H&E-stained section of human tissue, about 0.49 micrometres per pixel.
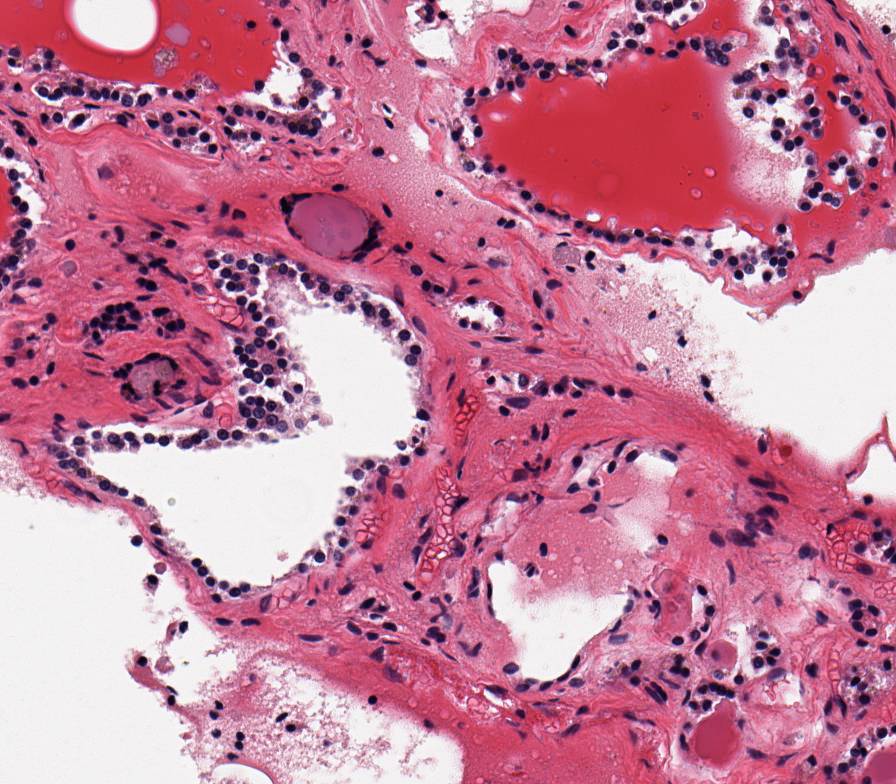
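Thyroid, haematoxylin and eosin: rounded and irregular spaces lined by small cells, separated by pink stromal bands. The large space left of centre has a single layer of lining cells and a largely empty lumen. Lining nuclei are small, round and uniformly dark, with scant cytoplasm. Red blood cells cluster in stroma centrally and at right.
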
